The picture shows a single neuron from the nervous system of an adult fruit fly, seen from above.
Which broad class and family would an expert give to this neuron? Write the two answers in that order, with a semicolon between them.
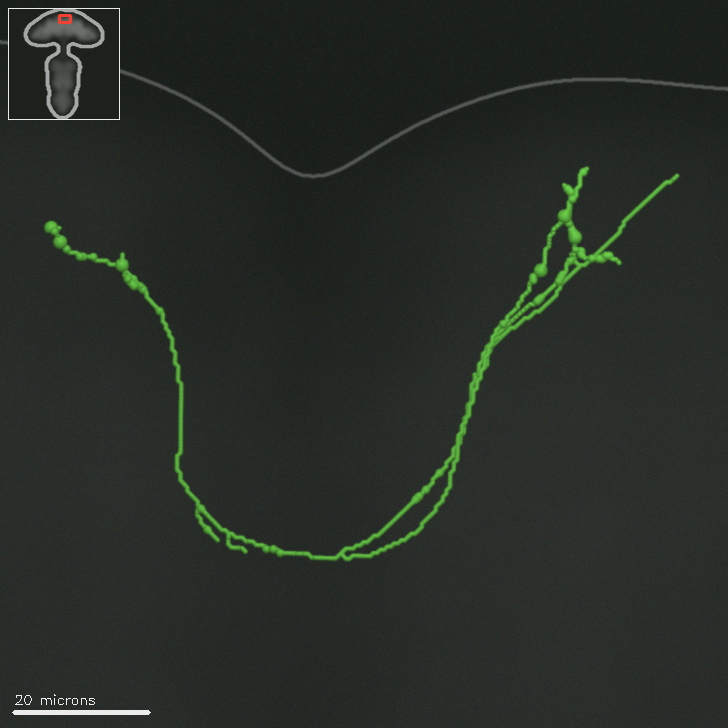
sensory neuron entering the brain; class olfactory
